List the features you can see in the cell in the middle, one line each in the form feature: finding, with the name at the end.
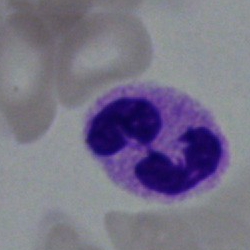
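Outline: round to slightly oval, smooth edge
Chromatin: dark purple, dense
Cytoplasm: no vacuoles seen
Name: segmented neutrophil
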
